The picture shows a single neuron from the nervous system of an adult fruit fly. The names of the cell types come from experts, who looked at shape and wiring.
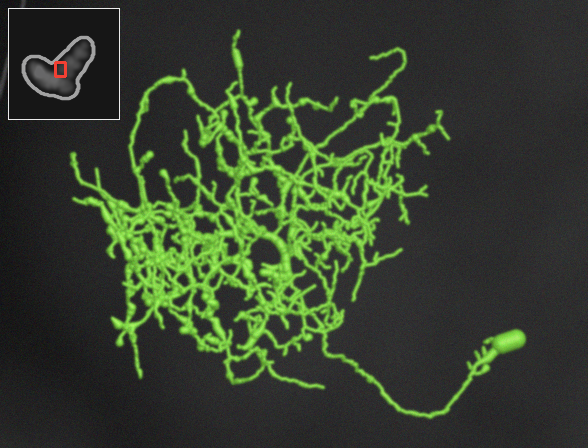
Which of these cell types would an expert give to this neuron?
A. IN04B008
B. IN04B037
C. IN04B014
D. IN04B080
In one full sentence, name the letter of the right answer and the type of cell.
The type of cell that the neuron represents is IN04B014, option C.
